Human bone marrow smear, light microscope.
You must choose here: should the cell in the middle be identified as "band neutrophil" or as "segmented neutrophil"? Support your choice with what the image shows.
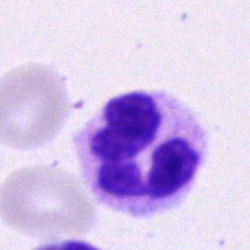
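This is a segmented neutrophil.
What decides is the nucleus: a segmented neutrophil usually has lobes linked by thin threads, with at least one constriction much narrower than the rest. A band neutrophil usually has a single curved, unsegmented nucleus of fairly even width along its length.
Checking the rest: the outline is roughly round with a smooth border, and the chromatin is dark purple and densely clumped. A moderate rim of pale pinkish-lilac cytoplasm holds fine, faint lilac granules.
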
